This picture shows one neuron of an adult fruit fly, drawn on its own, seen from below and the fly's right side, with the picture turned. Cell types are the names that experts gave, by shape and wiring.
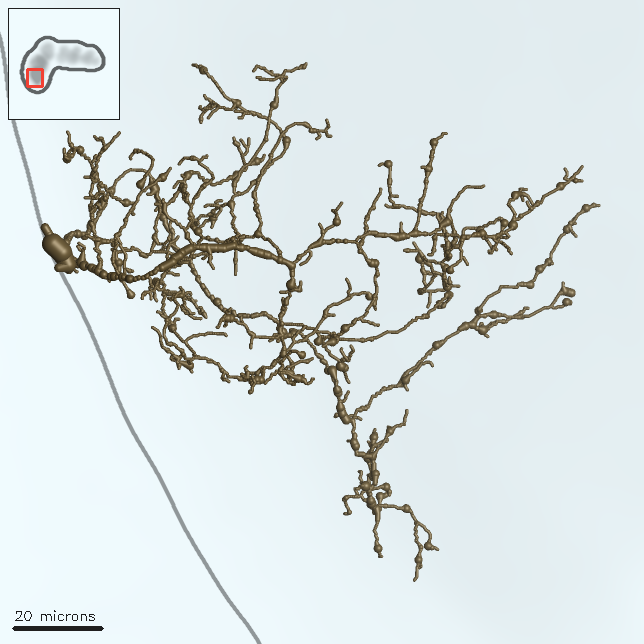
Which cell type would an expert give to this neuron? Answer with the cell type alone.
AVLP302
